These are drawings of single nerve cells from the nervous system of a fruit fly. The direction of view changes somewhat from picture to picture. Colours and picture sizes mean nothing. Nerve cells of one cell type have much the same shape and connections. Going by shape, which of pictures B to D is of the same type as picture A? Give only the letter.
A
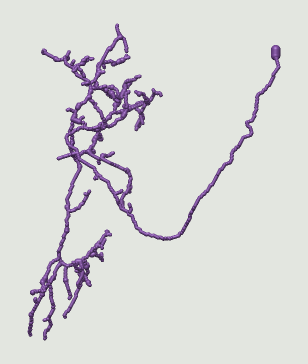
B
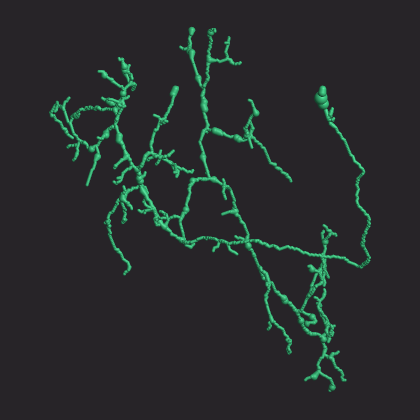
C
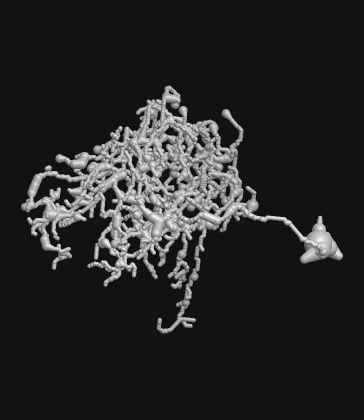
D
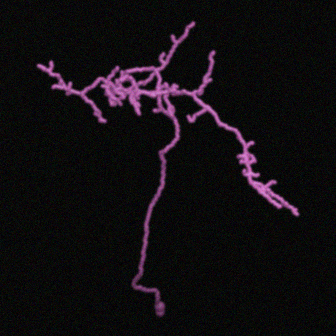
B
